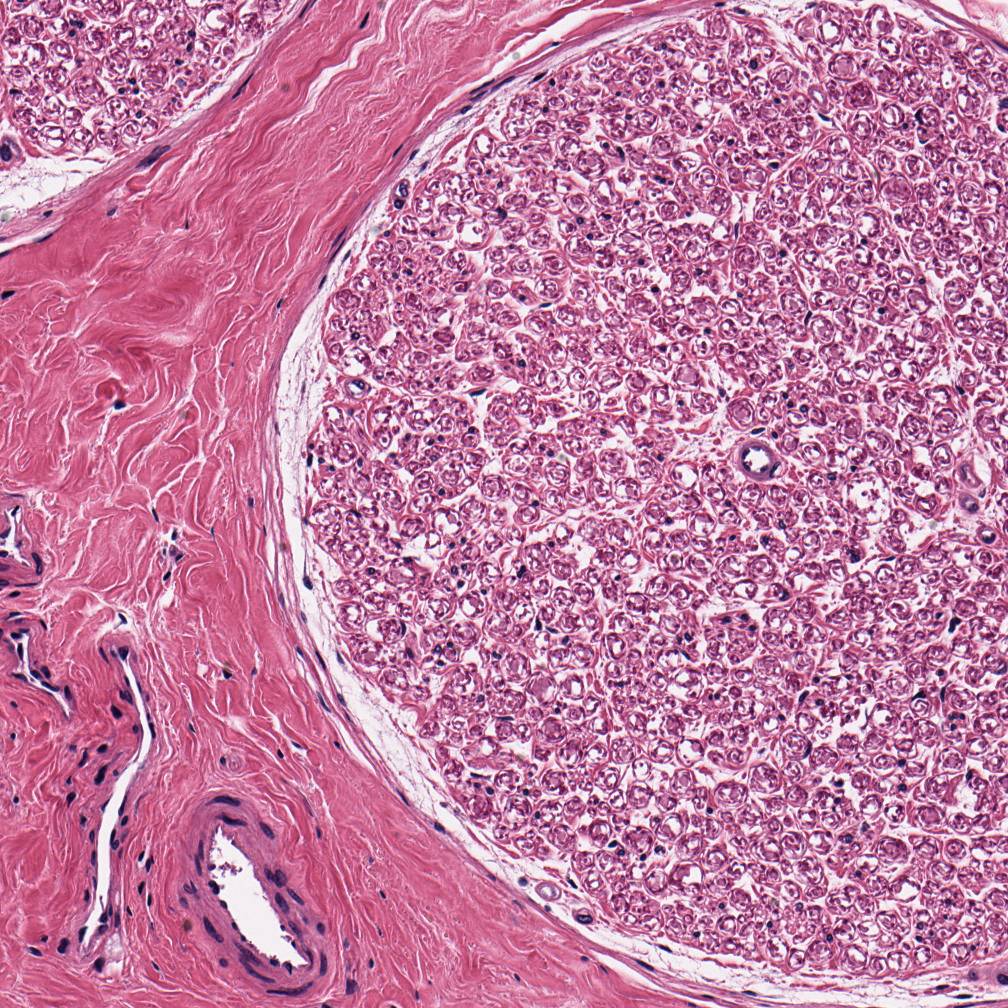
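Tibial nerve: a large rounded fascicle of nerve fibres fills the right two-thirds of the field, its fibres cut across and closely packed as round profiles. Among them I see only a sparse scatter of small dark oval nuclei. And encircling the fascicle there's a thin layer of flattened cells with elongated nuclei.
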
